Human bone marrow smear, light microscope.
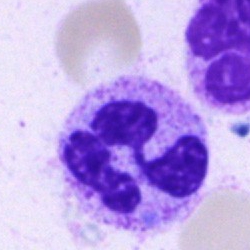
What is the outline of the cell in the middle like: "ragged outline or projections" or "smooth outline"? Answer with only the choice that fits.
Smooth outline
